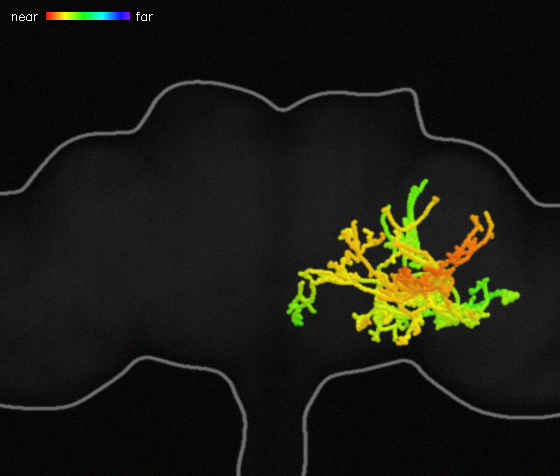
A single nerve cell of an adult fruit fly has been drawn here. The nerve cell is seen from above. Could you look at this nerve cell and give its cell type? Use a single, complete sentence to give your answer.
The nerve cell belongs to cell type LHPV3c1.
